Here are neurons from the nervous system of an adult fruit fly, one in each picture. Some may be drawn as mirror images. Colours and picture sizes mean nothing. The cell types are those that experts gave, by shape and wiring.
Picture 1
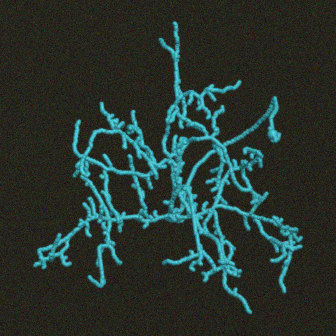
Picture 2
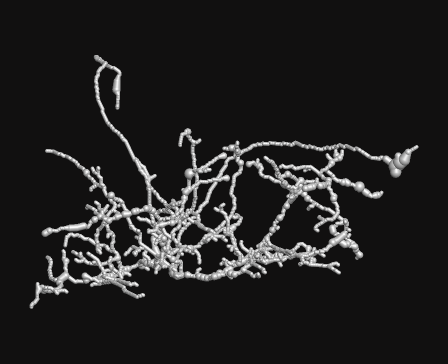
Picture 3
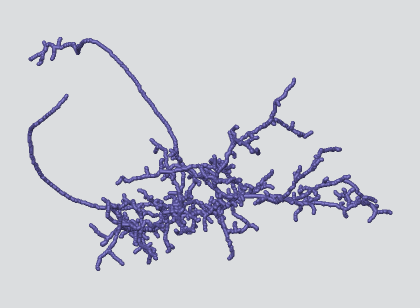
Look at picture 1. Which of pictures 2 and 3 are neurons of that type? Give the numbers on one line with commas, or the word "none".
2, 3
